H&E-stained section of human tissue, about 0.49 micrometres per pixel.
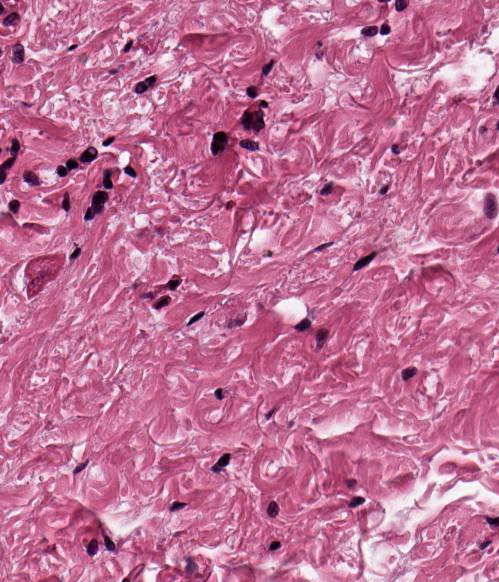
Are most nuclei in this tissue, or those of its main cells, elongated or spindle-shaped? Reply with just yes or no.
Yes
